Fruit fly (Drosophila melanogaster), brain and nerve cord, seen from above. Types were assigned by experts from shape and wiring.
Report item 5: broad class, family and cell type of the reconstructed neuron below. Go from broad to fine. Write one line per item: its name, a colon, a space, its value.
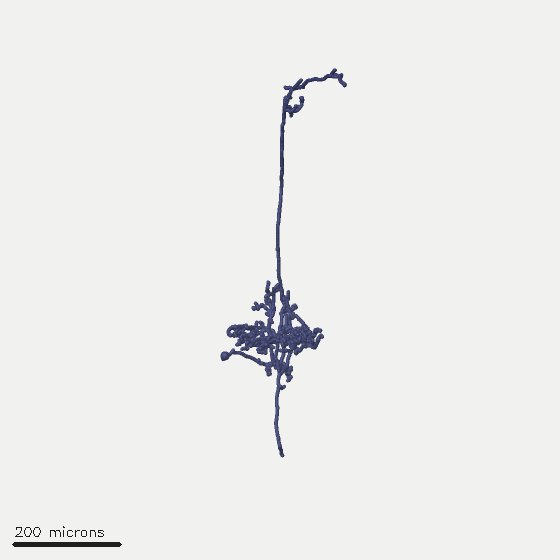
broad class: ascending neuron
family: hemilineage 09B
cell type: AN09B021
